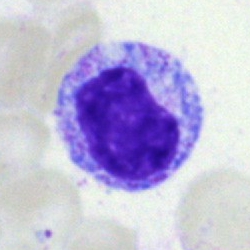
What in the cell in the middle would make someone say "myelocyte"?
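What fits the name of myelocyte: fine purple-pink granules are scattered through the pale blue cytoplasm.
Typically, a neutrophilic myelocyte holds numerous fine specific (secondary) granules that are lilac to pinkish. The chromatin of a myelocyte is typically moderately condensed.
Less in keeping, the chromatin here is dark purple and dense, with only a few small paler spots. The rim of cytoplasm is wider above the nucleus than below it.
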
